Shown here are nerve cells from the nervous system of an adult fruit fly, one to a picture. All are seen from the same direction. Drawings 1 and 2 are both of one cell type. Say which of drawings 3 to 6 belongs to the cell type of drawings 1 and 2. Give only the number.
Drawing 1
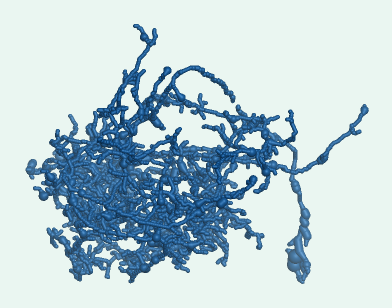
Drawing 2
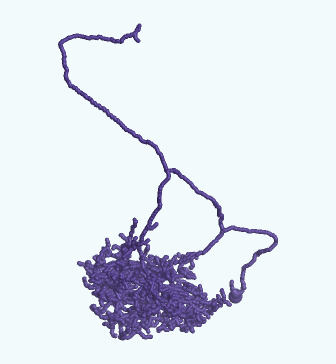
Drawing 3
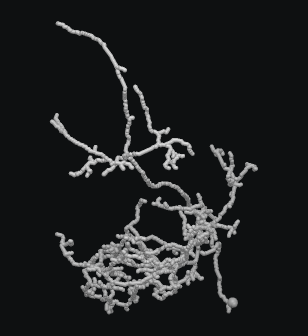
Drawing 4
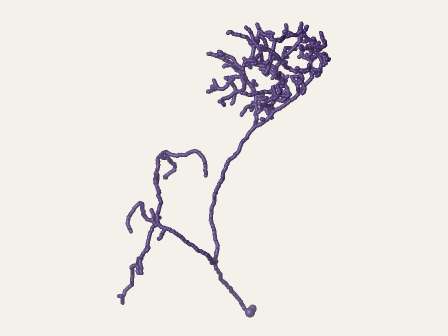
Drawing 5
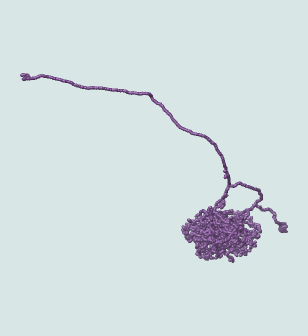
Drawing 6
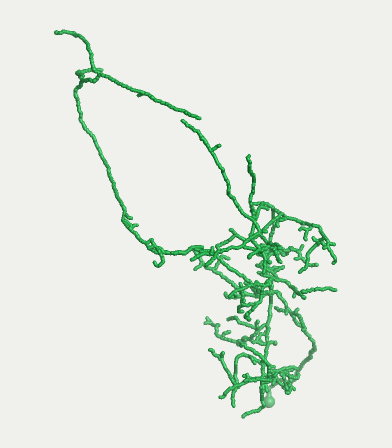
5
